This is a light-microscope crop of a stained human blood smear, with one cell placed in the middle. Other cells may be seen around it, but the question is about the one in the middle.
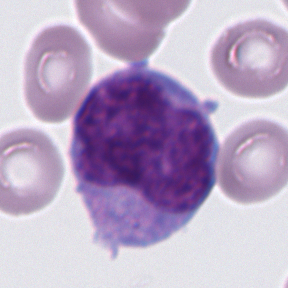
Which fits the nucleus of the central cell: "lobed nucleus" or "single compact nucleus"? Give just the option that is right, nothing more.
Single compact nucleus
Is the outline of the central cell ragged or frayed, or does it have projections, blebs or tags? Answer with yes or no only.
Yes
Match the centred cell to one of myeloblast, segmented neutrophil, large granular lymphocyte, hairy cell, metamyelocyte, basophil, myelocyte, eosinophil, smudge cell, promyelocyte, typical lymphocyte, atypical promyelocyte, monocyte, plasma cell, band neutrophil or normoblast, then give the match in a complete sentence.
Among the cells in view, the one in the middle is an atypical promyelocyte.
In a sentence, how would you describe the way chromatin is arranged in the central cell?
One feature to record is coarsely clumped chromatin.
